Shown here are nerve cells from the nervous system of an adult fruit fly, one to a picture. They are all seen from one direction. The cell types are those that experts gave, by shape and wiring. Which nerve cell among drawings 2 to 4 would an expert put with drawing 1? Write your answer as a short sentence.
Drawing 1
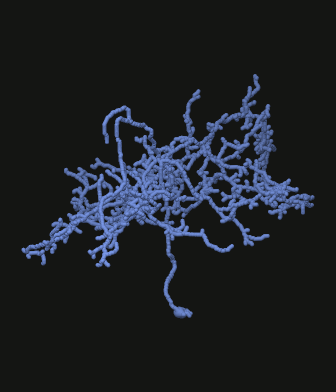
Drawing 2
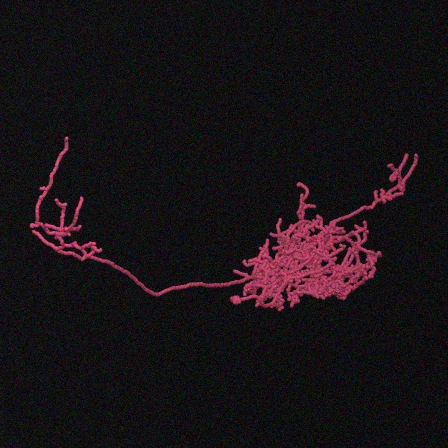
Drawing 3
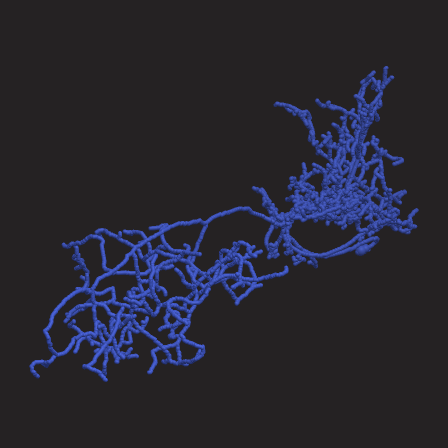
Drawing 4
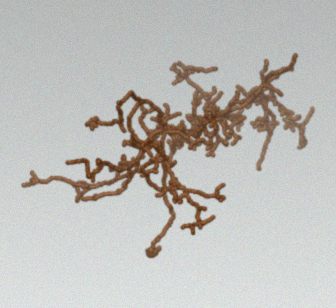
Drawing 4 is of the same cell type.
